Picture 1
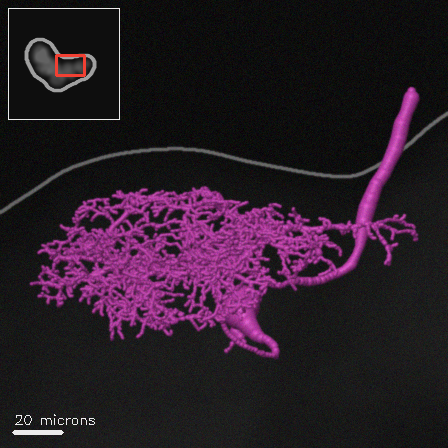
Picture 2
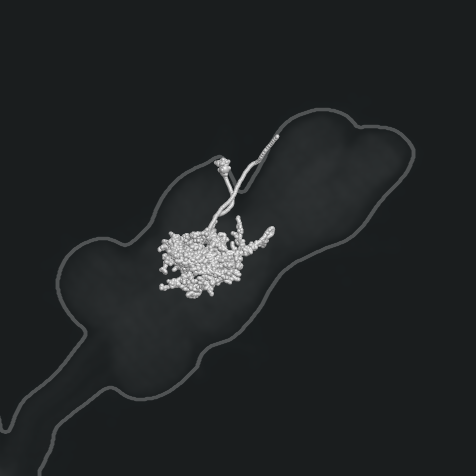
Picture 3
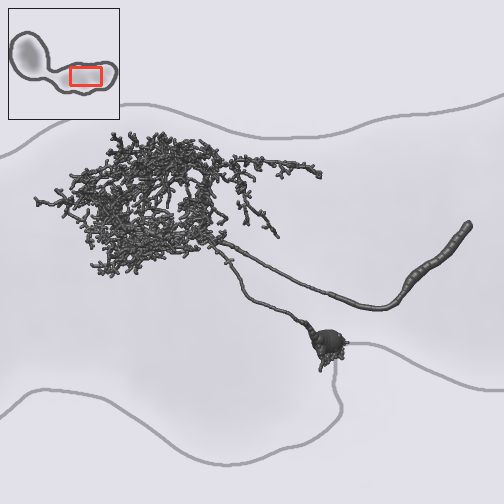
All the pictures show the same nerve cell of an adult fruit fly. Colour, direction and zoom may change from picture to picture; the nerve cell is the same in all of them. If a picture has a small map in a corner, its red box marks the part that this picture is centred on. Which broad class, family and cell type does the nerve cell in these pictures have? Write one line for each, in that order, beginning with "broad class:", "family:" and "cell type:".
broad class: motor neuron of the nerve cord
family: hemilineage 03B
cell type: MNwm35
